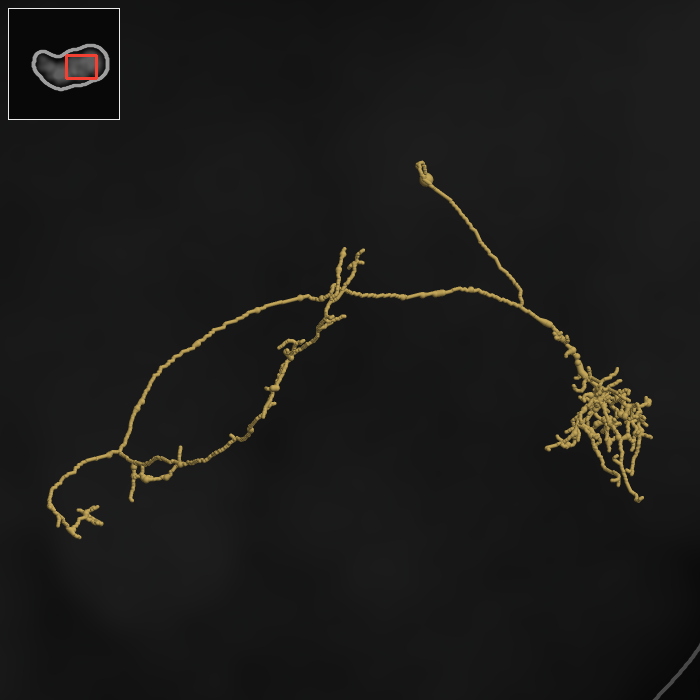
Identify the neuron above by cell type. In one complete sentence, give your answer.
The type of this neuron is the cell type WED167.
